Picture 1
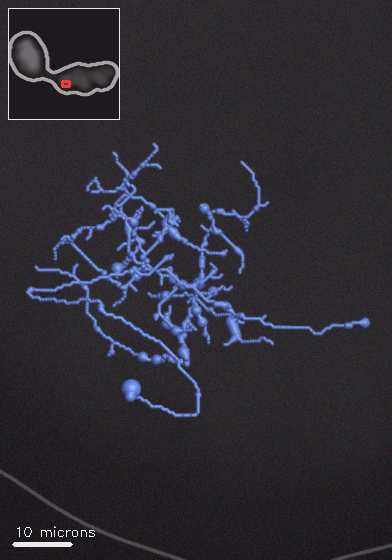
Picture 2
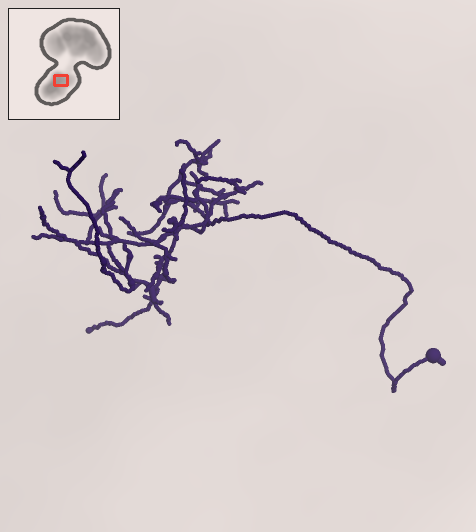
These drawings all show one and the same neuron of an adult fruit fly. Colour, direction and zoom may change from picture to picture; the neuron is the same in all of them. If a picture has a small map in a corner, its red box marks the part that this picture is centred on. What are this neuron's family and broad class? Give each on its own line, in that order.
hemilineage 14A
nerve-cord intrinsic neuron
